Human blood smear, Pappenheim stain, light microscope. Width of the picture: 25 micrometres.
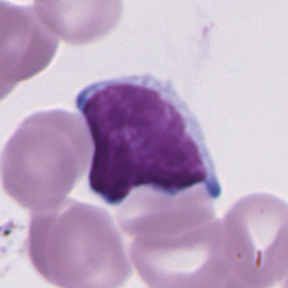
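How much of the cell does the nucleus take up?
Most of it, leaving only a narrow rim of pale blue cytoplasm.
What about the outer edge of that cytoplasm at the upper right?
Ragged there, rather than smooth.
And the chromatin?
Dense, dark purple and coarsely mottled.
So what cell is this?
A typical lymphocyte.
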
